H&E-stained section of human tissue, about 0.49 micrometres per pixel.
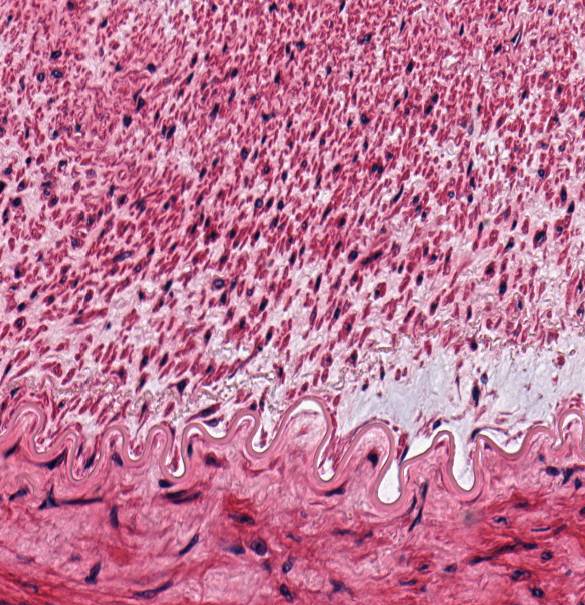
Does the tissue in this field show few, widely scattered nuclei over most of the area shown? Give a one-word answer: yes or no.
No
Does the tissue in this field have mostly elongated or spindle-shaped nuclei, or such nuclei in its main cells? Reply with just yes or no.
Yes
